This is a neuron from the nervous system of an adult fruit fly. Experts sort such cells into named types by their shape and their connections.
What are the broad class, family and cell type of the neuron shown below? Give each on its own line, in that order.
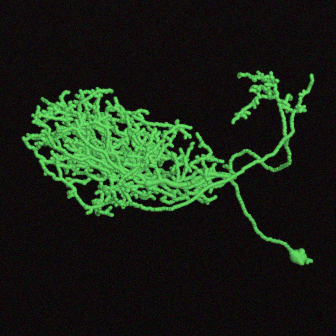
visual projection neuron
hemilineage LHl4_posterior
LT86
